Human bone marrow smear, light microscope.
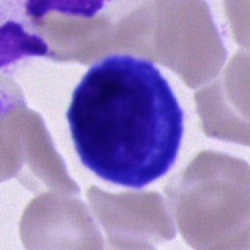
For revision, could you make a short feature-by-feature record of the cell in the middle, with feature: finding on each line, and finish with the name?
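Staining: whole cell deep, dark blue-purple
Rim: thin, slightly paler blue, along right edge
Nucleolus: none seen
Vacuoles: none visible
Name: plasma cell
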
